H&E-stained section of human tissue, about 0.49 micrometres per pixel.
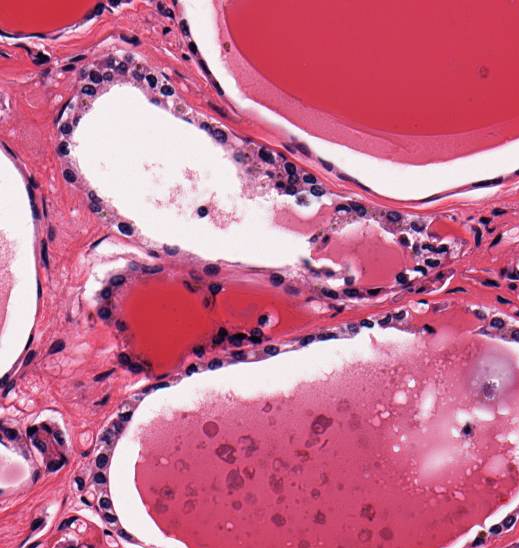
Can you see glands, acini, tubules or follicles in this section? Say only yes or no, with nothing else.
Yes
